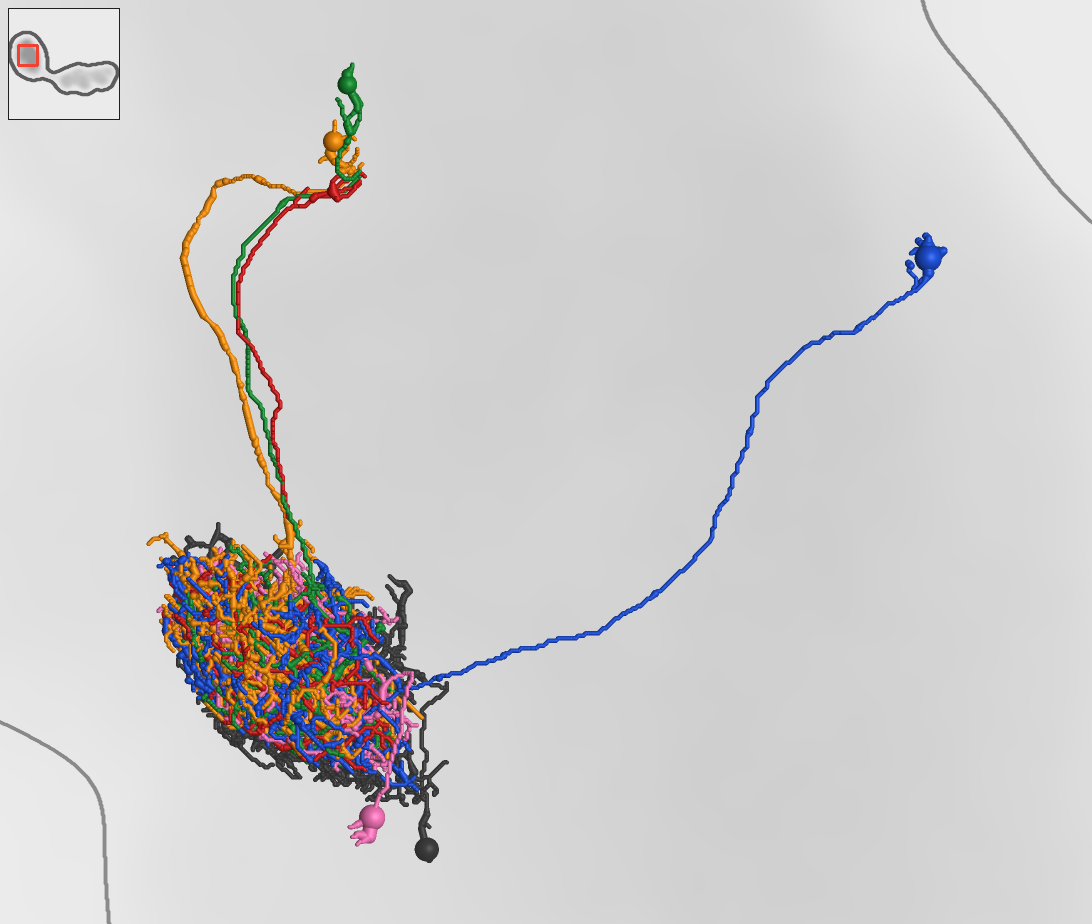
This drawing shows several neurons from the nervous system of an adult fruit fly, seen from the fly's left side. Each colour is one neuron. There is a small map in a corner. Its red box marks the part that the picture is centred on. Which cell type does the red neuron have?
CB2681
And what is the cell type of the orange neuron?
AVLP419_a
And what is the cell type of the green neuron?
AVLP422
